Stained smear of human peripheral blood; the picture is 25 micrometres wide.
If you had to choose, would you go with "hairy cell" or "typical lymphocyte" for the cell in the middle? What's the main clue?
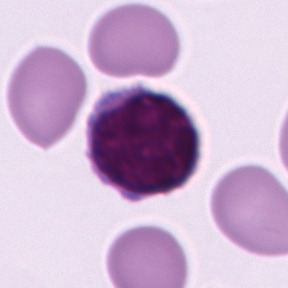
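This is a typical lymphocyte.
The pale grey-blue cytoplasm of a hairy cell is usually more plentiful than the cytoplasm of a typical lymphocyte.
Here the nucleus fills about 80% of the cell's area, and only a little bluish cytoplasm is visible at the edge; this scant cytoplasm is what decides between the two. The nucleus is round in outline, about 9 micrometres across, and stains dark purple throughout, with chromatin that is coarse and clumped rather than fine. The cell measures about 10 micrometres across, about 1.25 times as wide as a red cell that lies whole in the picture. A small bluish bleb projects from its lower edge.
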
